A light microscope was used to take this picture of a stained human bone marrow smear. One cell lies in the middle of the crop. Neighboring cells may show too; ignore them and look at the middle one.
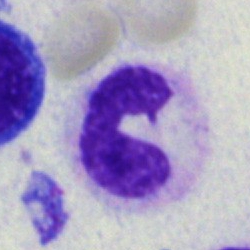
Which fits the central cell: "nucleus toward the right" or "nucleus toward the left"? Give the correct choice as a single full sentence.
The nucleus of this cell lies toward the left.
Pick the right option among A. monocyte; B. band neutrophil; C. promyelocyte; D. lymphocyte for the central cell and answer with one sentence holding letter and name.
Option B is the correct one; it names the central cell as a band neutrophil.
